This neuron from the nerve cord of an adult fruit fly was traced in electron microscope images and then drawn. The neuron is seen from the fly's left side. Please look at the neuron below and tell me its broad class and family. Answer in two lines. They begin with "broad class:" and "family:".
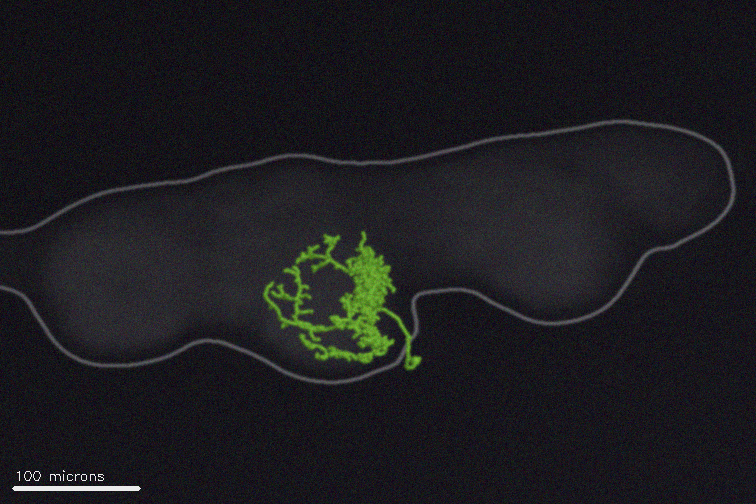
broad class: nerve-cord intrinsic neuron
family: hemilineage 20A.22A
